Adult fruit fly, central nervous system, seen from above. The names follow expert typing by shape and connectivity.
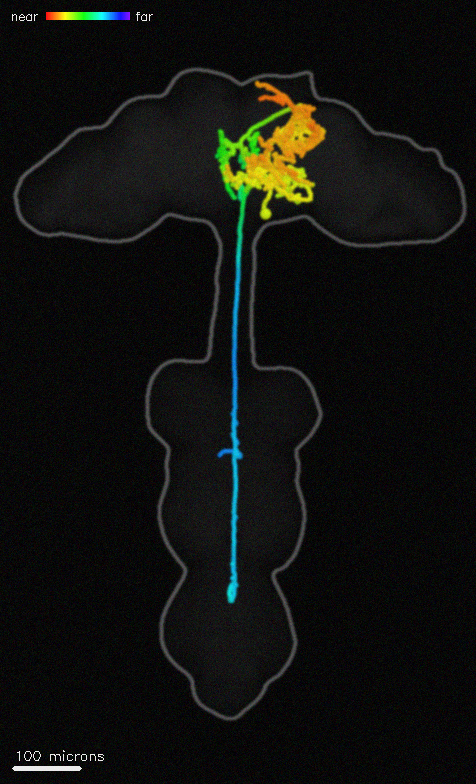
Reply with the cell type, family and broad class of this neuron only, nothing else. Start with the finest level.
CB0429; hemilineage DM6_central2; descending neuron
